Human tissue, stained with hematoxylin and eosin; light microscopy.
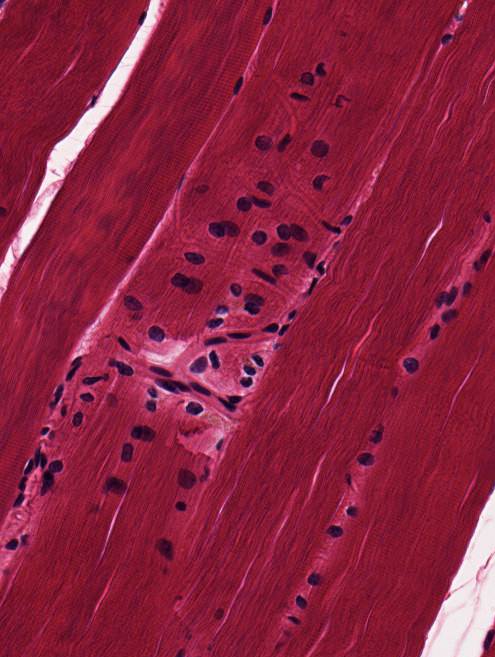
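Skeletal muscle, haematoxylin and eosin. Centre: zone of paler pink cytoplasm holding a dense cluster of many rounded dark nuclei. Right: nuclei in single file along the fibre direction. Fibre cytoplasm deep red-pink. No fat cells in field.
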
